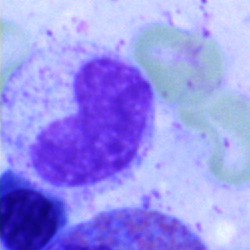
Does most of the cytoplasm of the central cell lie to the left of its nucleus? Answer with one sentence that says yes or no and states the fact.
Yes, most of its cytoplasm is located to the left of its nucleus.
